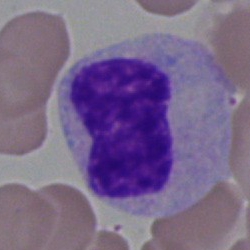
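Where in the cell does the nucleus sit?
Off-centre, toward the left side.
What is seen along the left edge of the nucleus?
A notch indenting it near the middle.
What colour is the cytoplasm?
Pale grey-blue.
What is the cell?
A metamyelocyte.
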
